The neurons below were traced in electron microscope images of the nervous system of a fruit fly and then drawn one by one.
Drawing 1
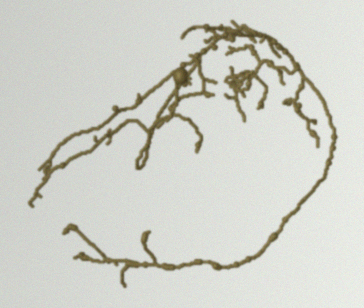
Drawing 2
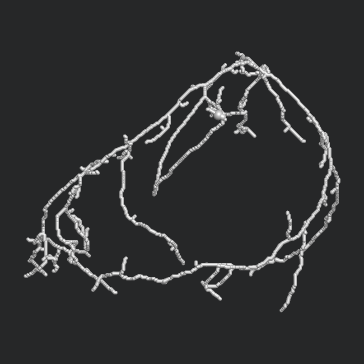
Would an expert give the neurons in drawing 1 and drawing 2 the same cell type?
no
